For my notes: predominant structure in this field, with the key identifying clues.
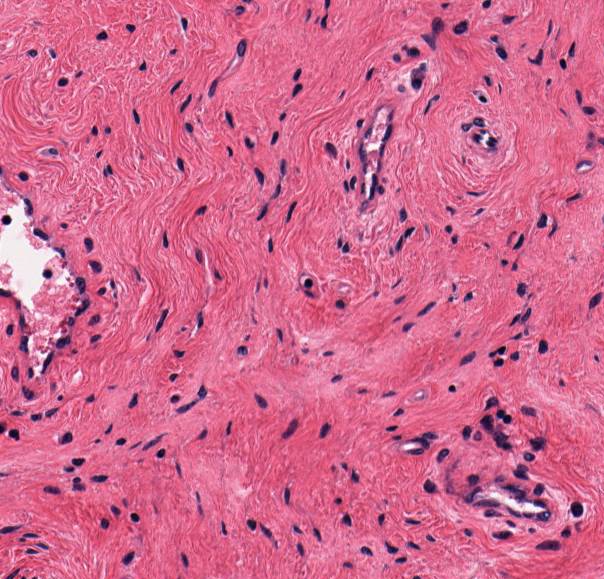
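Answer: dense connective tissue; pink collagenous stroma fills the field, with no epithelium.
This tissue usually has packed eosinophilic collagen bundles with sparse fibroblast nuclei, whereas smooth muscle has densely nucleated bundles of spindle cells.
The sparse spindle cells with elongated dark nuclei between the bundles fit the former. The wavy bundles swirl in varied directions; nuclei are small and fairly uniform.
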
